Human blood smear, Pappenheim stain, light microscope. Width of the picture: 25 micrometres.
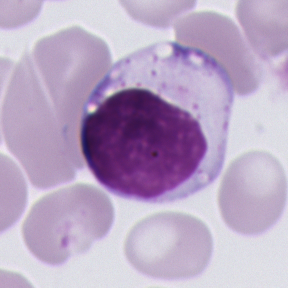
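Large granular lymphocyte, peripheral blood smear. The outline is roughly round with a smooth edge. Its round to oval nucleus, free of indentation or lobes, sits off-centre toward the lower left. The cytoplasm is very pale greyish blue.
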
